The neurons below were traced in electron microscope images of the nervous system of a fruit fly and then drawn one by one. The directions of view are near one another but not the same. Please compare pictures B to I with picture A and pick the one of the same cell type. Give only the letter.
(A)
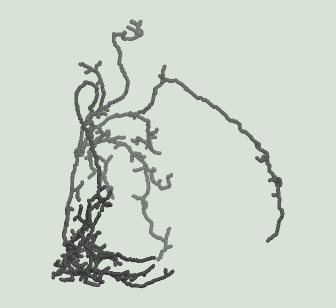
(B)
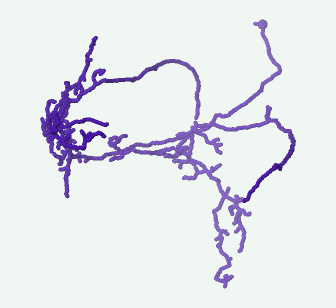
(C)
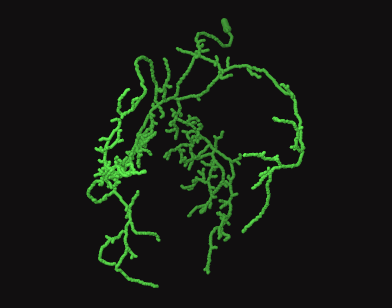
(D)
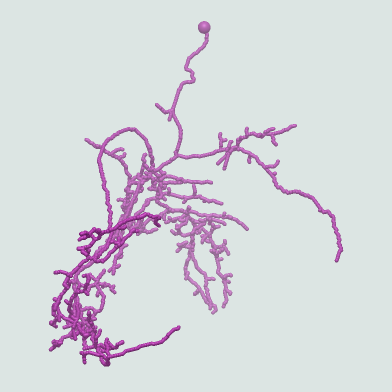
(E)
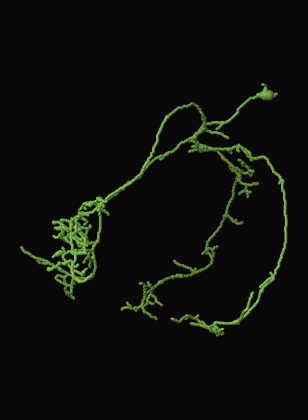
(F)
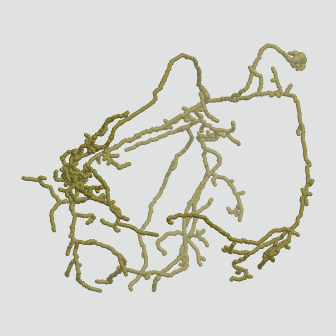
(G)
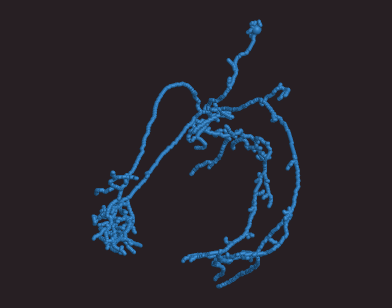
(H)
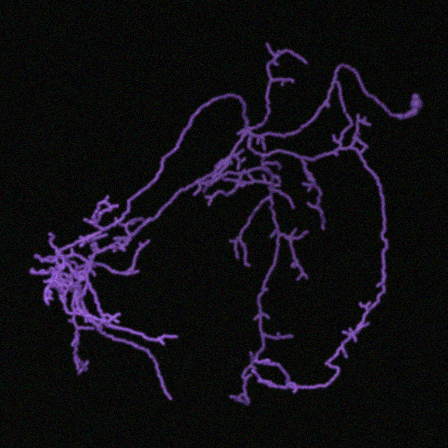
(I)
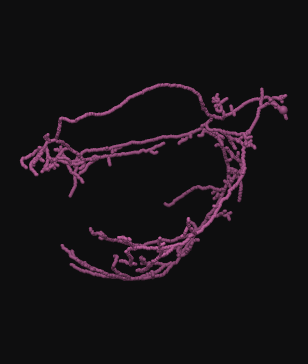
H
